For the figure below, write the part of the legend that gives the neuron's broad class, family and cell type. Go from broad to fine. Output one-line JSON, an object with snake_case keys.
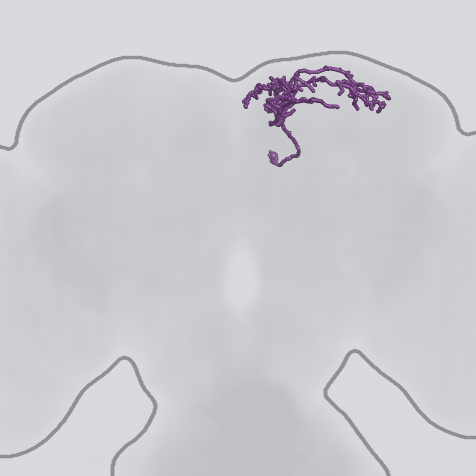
{"broad_class": "central-brain intrinsic neuron", "family": "hemilineage DM4_dorsal", "cell_type": "SMP399_c"}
